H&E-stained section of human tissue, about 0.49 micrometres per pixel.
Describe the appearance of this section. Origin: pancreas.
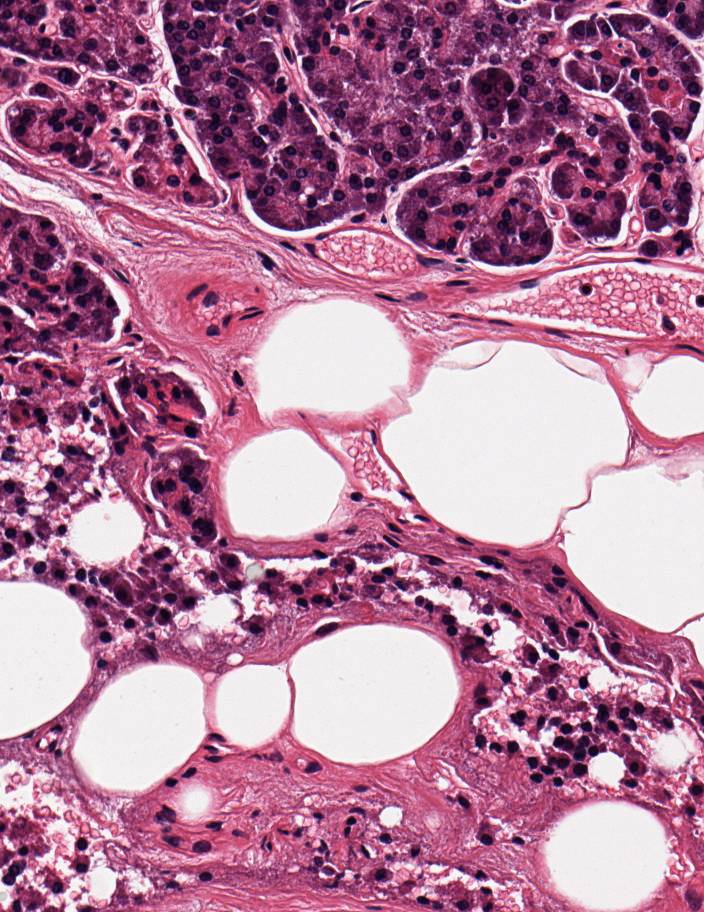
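Upper field: compact lobules of densely packed cells, split by thin fibrous septa into rounded nests. Nuclei round, dark, fairly uniform; cytoplasm granular purple. Septum beneath lobules: thin-walled vessels packed with red blood cells, one elongated at right. Middle: a cluster of fat cells.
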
